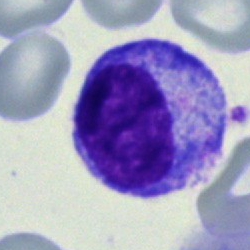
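Promyelocyte. Start with the chromatin, dark purple and clumped into coarse patches. The cytoplasm curves as a crescent on the right side of the nucleus, paler close to the nucleus and bluer out at the cell edge. Scattered through it, you can pick out fine pinkish-violet granules.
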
